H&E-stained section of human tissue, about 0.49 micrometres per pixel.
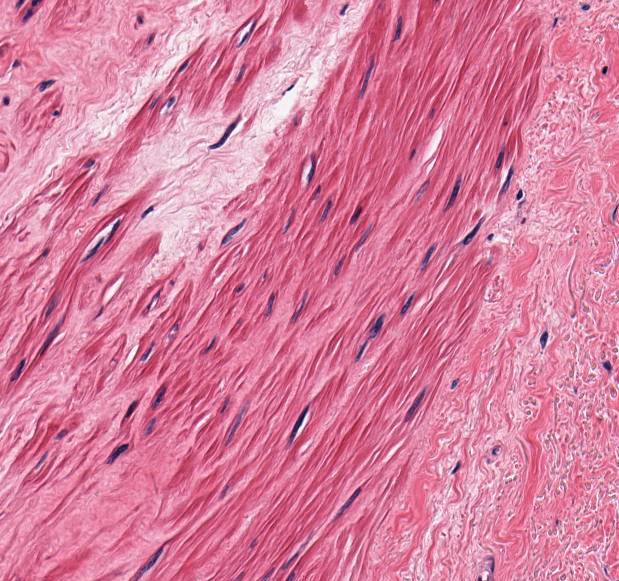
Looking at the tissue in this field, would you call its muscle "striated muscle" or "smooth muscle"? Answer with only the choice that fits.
Smooth muscle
